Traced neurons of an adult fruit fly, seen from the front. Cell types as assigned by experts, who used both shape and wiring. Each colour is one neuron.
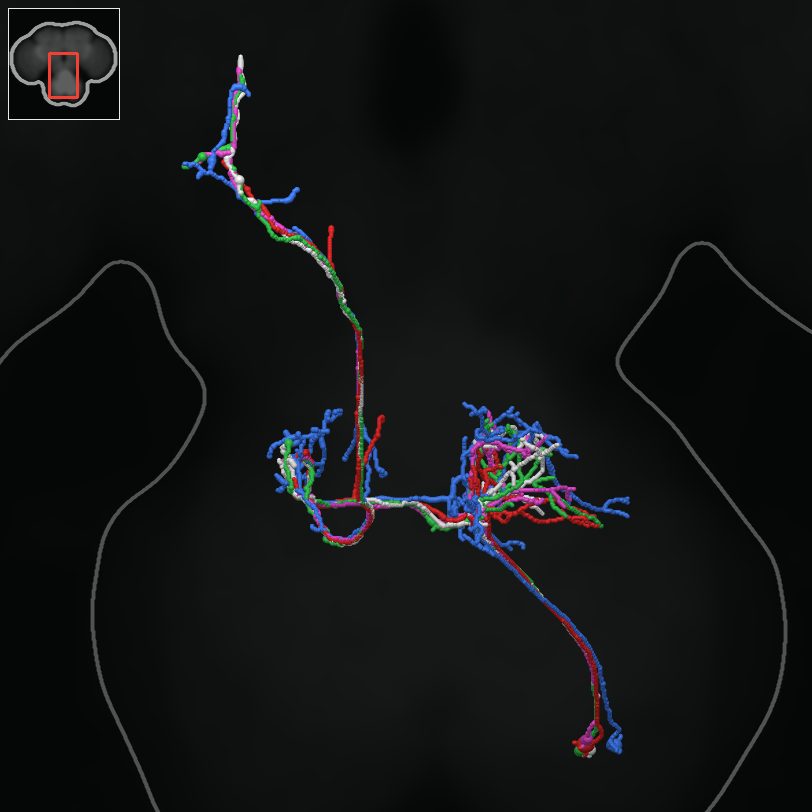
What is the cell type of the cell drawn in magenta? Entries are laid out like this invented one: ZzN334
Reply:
AN07B072_f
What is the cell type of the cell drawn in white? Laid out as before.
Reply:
AN07B072_c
